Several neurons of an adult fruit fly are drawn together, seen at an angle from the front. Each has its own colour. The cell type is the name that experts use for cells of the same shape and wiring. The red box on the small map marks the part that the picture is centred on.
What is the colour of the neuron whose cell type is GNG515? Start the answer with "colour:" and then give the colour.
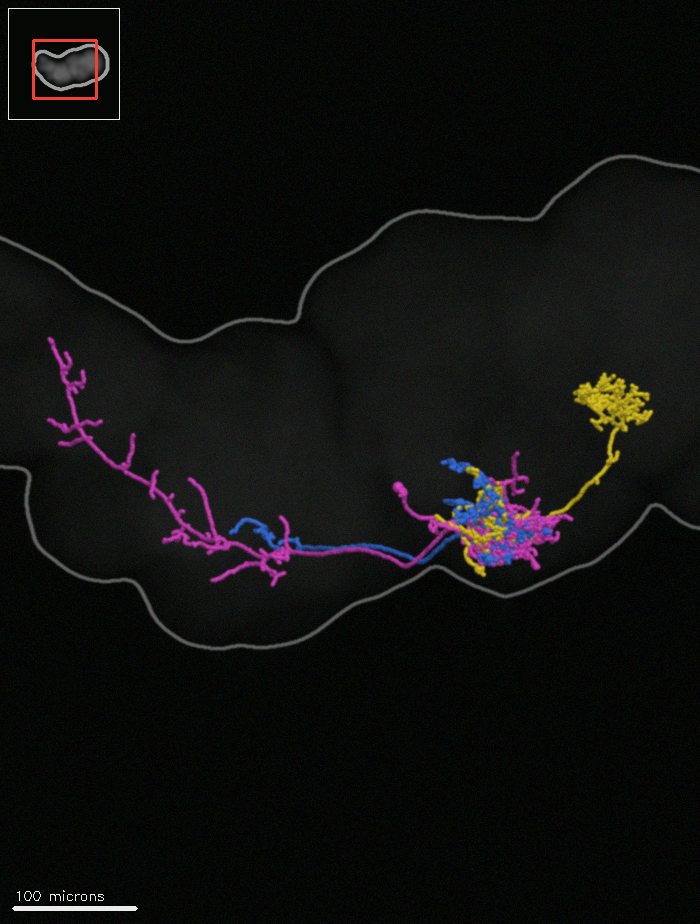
colour: yellow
